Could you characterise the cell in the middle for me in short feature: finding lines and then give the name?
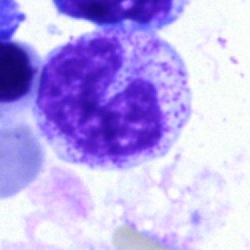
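Outline: round, smooth
Chromatin: clumped into dark purple patches, paler areas between
Cytoplasm: pale bluish, widest on right side
Vacuoles: none seen
Name: band neutrophil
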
